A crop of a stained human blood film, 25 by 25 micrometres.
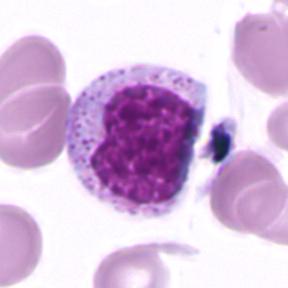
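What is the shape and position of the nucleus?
It is kidney-shaped, with a single indentation on its left side, and it lies off-centre toward the right of the cell.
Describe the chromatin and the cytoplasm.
The chromatin is clumped, with paler spaces between darker purple patches, and fine purple granules are scattered throughout the cytoplasm.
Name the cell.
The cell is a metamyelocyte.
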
